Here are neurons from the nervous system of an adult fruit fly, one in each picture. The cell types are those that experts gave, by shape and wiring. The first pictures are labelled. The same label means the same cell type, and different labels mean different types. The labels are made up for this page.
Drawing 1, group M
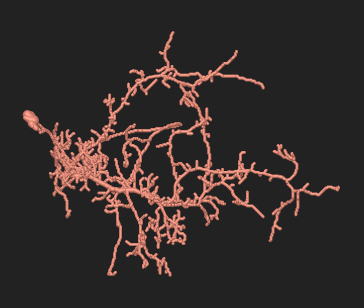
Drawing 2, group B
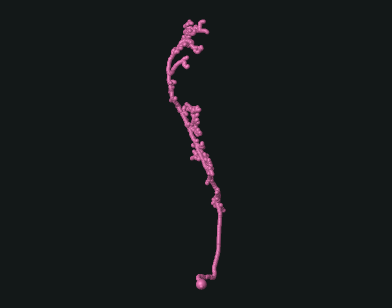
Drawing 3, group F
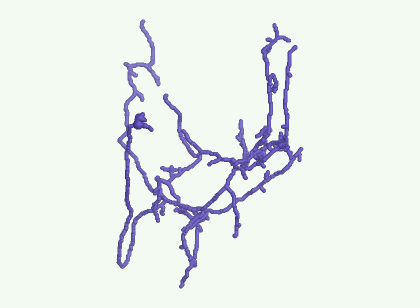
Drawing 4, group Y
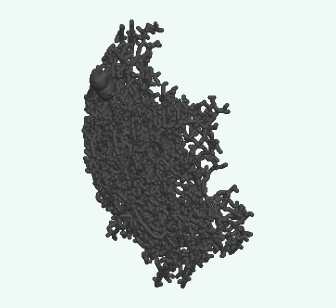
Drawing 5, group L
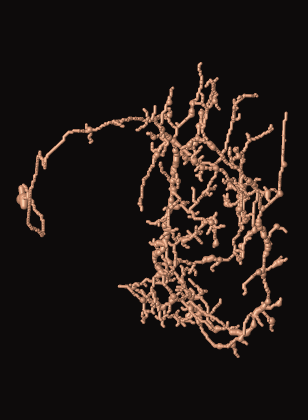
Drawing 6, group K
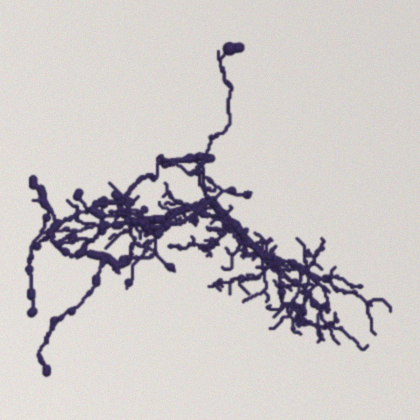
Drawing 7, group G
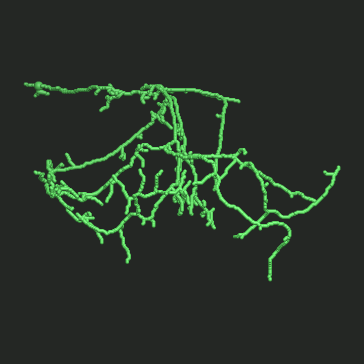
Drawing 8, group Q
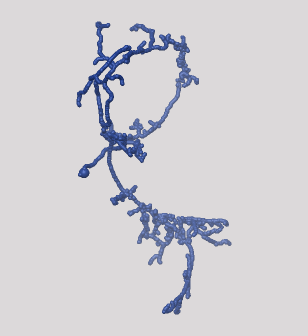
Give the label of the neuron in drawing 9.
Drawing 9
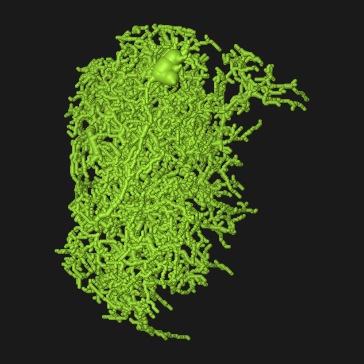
group Y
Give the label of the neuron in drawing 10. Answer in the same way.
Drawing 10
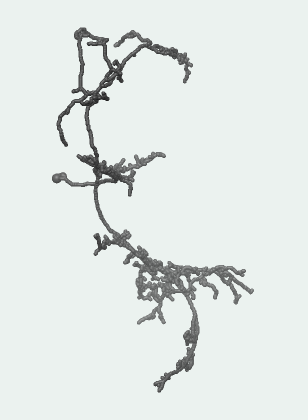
group Q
